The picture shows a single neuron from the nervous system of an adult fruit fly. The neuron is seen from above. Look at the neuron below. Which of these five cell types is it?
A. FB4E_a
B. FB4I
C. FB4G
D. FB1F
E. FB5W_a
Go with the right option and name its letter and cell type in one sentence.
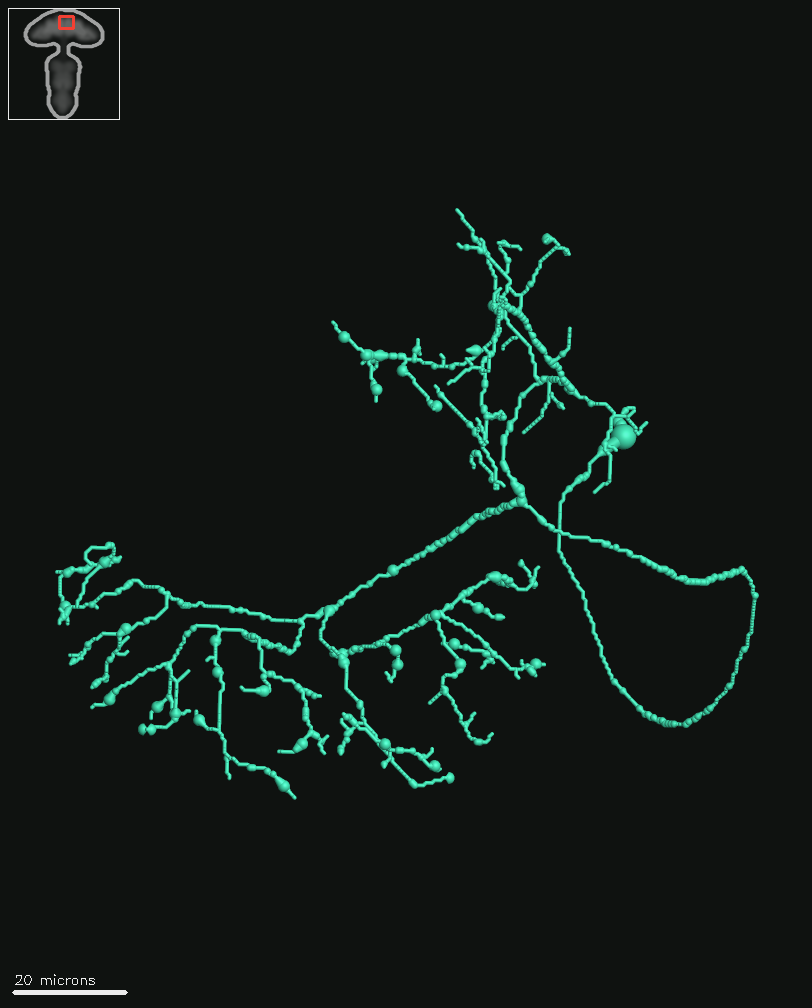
The neuron is an instance of FB5W_a, the cell type listed under option E.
